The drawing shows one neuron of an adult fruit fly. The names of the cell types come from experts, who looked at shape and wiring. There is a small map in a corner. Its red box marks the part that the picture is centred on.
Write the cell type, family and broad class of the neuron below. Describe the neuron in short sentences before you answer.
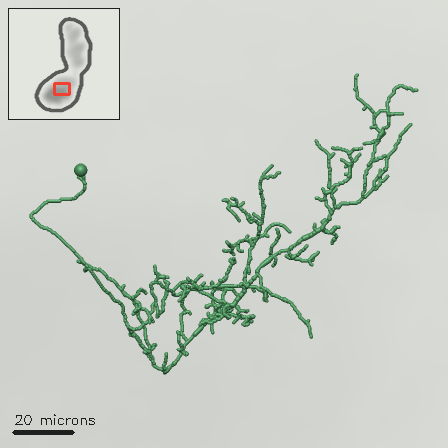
The cell body is on the left of the picture. By the scale bar it is about 130 microns wide in this view. Dozens of branch ends can be seen. The cell type is CB1282. The family is hemilineage DM5_ventral. Its broad class is central-brain intrinsic neuron.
